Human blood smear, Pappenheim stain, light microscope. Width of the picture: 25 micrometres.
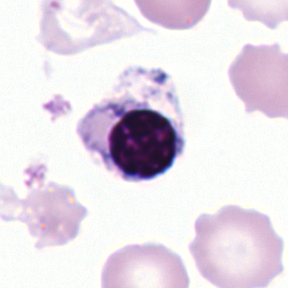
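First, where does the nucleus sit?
It is off-centre, toward the lower right of the cell.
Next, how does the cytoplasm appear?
Left of the nucleus it is smooth and pale greyish-pink; small dark blue-purple clumps lie near the cell's top edge.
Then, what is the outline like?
Irregular and ragged, most of all along the top.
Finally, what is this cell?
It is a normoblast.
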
